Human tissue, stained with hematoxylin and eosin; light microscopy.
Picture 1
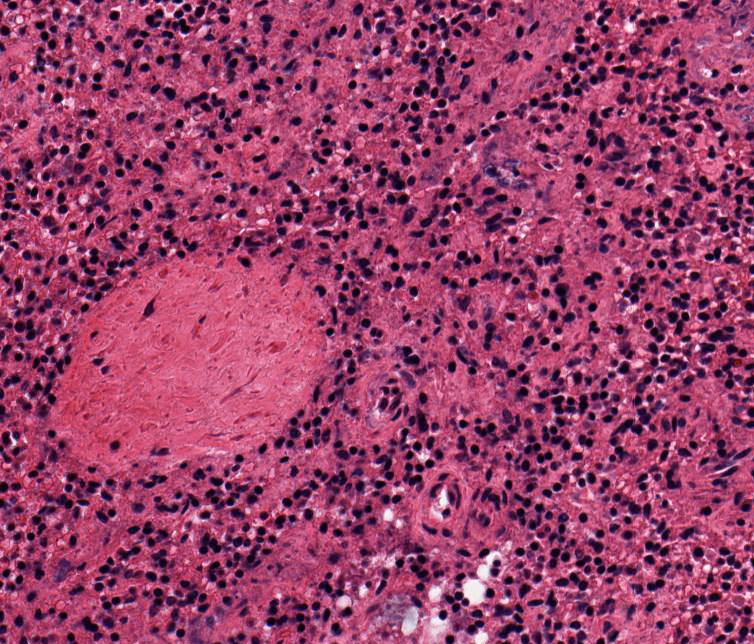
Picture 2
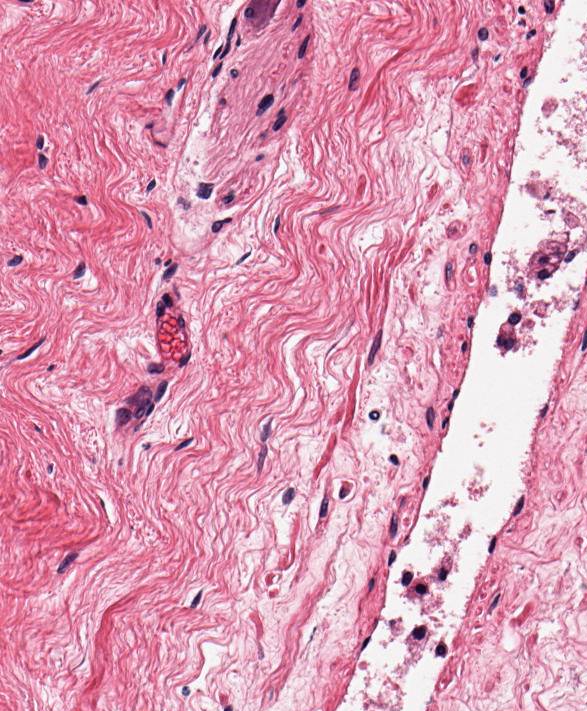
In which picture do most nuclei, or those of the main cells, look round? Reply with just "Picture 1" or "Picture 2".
Picture 1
